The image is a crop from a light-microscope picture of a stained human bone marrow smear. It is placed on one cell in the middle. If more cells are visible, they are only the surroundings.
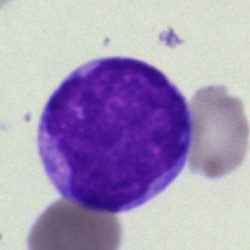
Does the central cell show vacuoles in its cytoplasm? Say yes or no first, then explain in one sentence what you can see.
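No. No vacuoles are seen in the cell.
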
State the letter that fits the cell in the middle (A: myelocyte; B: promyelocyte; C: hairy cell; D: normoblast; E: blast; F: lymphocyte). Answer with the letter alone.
E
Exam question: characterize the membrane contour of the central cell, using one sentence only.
If you check the edge, you will find it smooth without projections.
